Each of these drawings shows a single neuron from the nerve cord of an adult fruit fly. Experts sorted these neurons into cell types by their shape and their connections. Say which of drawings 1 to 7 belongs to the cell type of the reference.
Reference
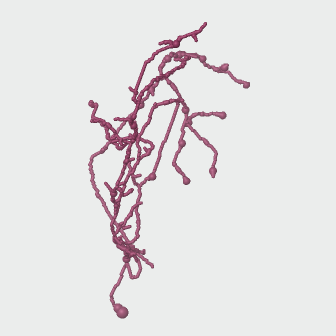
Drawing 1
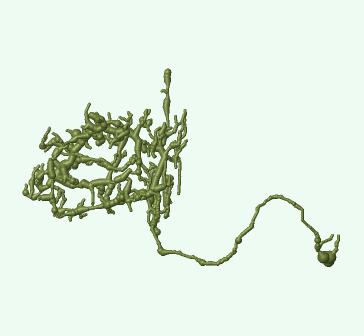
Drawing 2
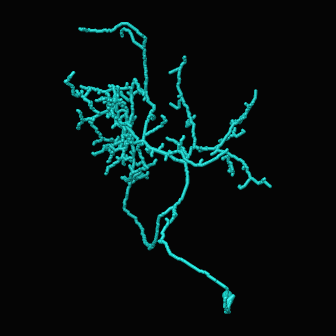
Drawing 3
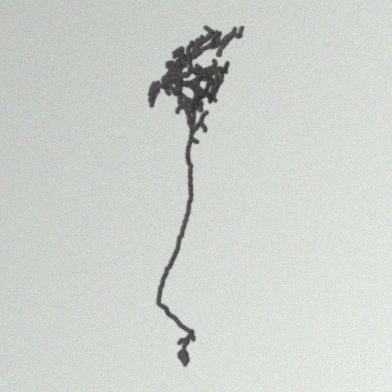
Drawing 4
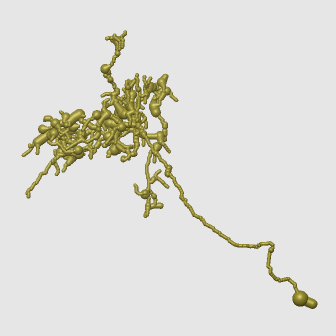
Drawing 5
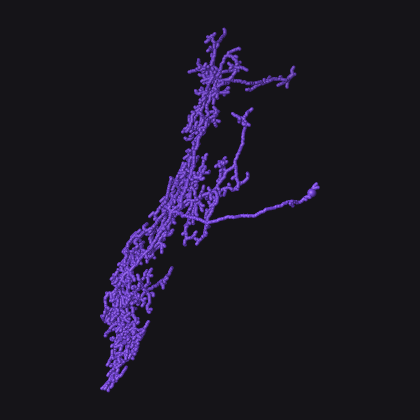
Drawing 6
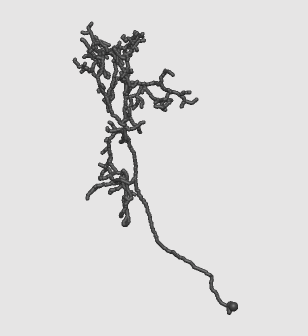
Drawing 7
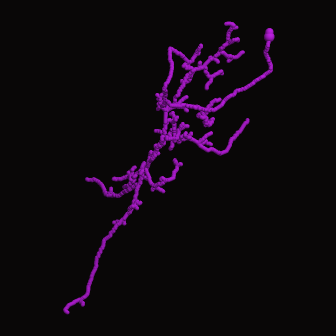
2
